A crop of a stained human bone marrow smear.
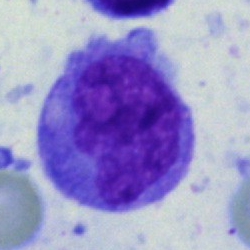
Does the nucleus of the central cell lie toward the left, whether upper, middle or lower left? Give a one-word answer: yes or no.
No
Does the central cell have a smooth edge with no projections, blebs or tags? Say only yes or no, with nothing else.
No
